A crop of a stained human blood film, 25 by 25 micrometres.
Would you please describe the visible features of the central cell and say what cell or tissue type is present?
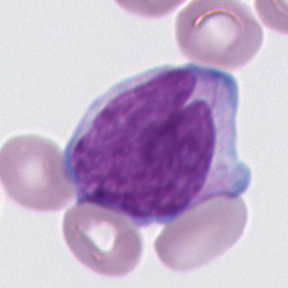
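From the upper edge of the nucleus a deep cleft cuts inward, so the nucleus looks folded. No distinct nucleolus stands out within it. Toward its outer rim the cytoplasm turns a deeper blue than it is close to the nucleus, and it carries no visible granules. This central cell is an atypical promyelocyte.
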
